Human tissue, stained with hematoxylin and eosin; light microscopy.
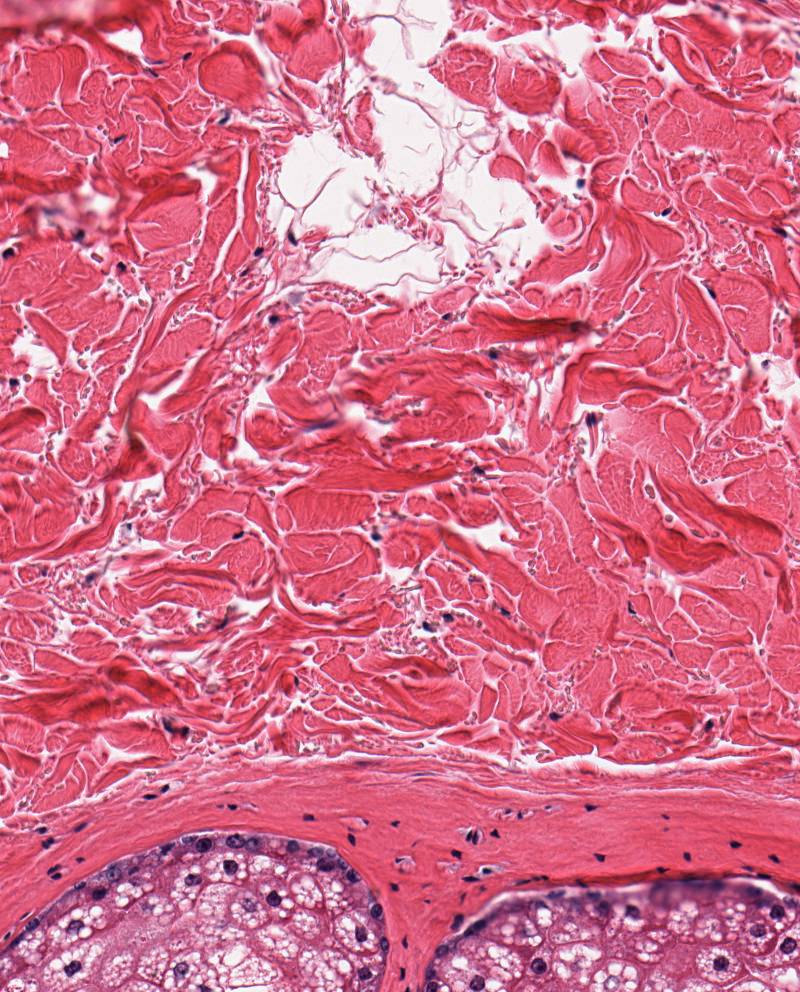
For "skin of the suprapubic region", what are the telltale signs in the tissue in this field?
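It's skin of the suprapubic region, and the upper part goes with it. There, thick eosinophilic collagen bundles run in many directions, cut both across and lengthwise, with only scattered small dark fibroblast nuclei between them.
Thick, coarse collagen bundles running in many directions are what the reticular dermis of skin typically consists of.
At the bottom sit two rounded lobules, parted near the centre by a strand of fibrous tissue dipping down between them. Their cells have pale, finely bubbly, vacuolated cytoplasm and round, dark central nuclei.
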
